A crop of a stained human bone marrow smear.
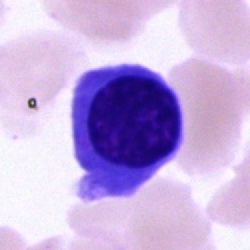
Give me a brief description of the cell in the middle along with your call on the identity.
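Starting with the chromatin: dense and dark purple, with only small lighter patches. Next, the cytoplasm is deep blue, widest on the left side and below the nucleus, and it bulges out at the lower edge of the cell. This is a plasma cell.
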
